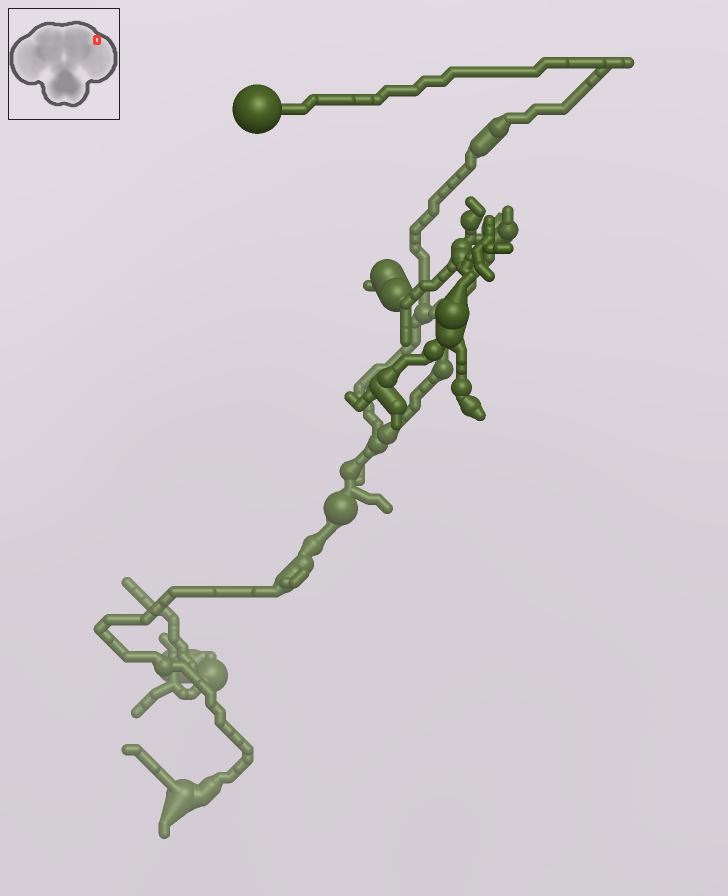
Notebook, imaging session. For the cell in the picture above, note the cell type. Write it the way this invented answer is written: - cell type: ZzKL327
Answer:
- cell type: Mi2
